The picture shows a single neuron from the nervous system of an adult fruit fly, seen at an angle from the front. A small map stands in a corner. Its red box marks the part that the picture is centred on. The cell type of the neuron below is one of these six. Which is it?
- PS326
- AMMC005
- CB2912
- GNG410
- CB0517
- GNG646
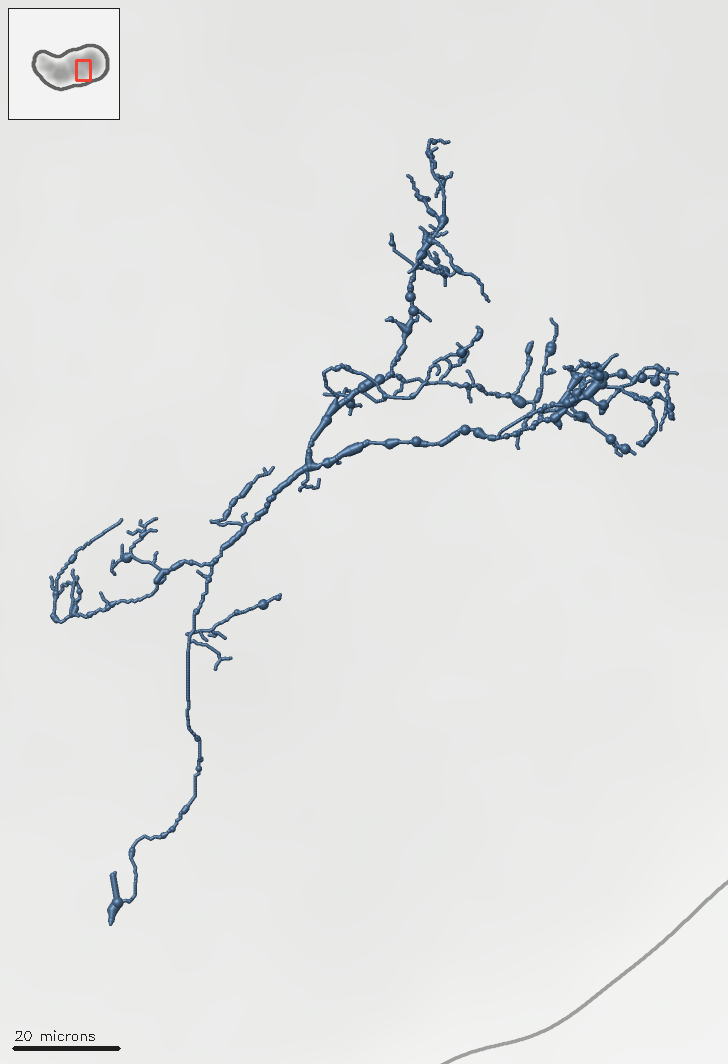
CB2912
